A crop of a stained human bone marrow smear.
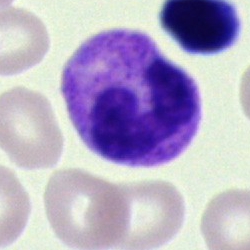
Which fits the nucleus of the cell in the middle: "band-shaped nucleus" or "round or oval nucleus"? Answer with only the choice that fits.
Band-shaped nucleus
